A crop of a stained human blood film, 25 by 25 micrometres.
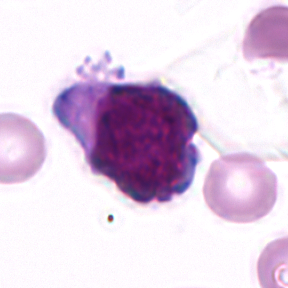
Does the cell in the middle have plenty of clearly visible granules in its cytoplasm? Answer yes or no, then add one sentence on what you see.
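No. The cytoplasm shows no granules.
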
